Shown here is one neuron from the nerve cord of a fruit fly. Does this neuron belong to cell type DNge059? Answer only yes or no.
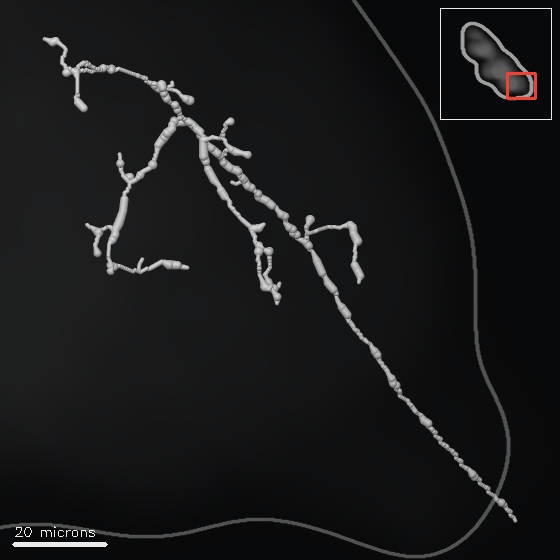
no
